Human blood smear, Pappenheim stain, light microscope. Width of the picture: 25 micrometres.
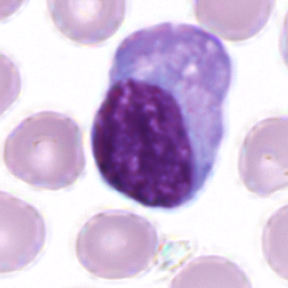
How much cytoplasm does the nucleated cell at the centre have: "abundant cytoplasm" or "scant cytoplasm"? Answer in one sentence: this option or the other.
Its nucleus is set within plentiful cytoplasm.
